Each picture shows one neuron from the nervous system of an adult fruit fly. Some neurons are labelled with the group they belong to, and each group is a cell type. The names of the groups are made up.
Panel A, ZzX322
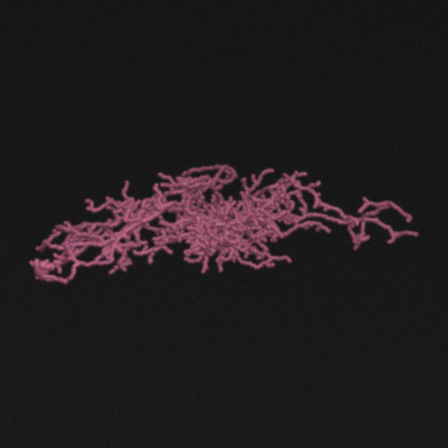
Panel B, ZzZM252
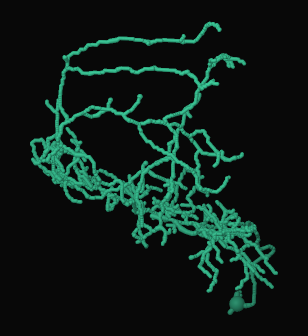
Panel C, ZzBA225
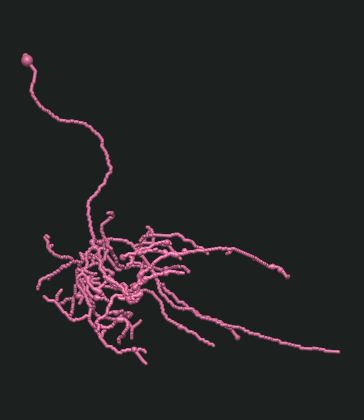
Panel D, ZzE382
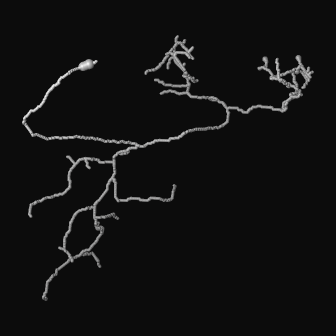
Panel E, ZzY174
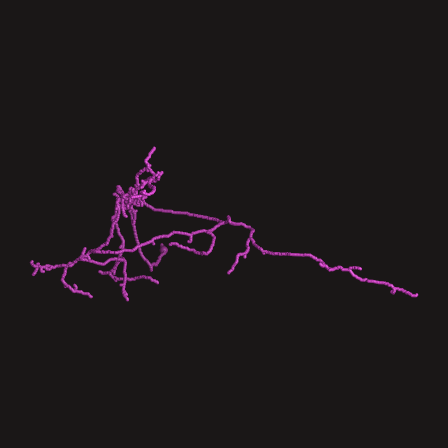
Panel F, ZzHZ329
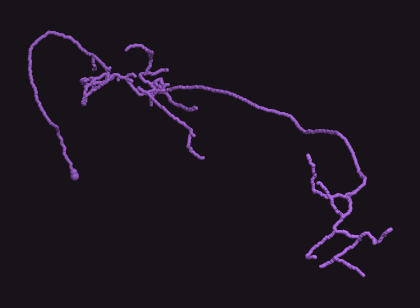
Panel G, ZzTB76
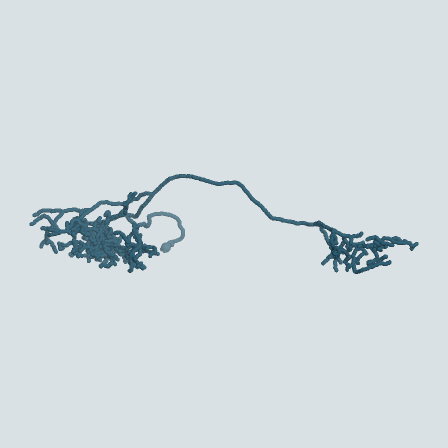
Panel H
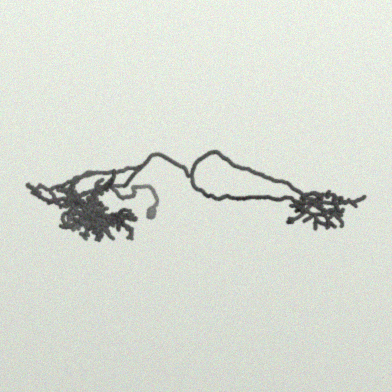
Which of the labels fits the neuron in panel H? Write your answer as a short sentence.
It belongs to ZzTB76.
